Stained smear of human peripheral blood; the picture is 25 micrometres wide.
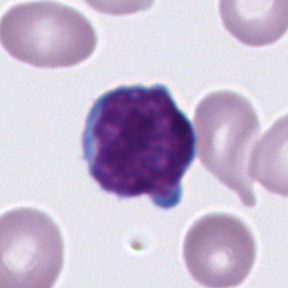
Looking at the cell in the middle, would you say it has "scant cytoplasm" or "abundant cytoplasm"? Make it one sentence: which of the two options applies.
Scant cytoplasm surrounds the nucleus of this cell.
